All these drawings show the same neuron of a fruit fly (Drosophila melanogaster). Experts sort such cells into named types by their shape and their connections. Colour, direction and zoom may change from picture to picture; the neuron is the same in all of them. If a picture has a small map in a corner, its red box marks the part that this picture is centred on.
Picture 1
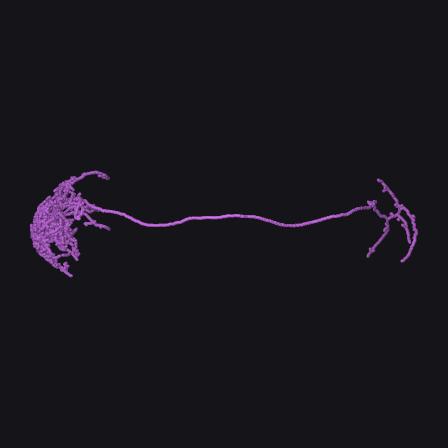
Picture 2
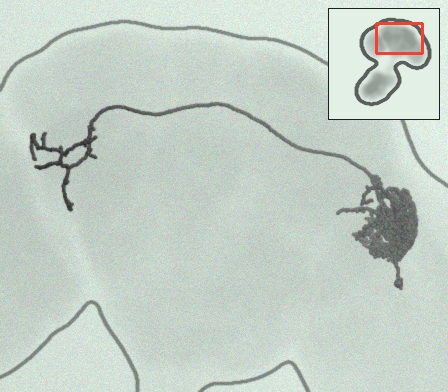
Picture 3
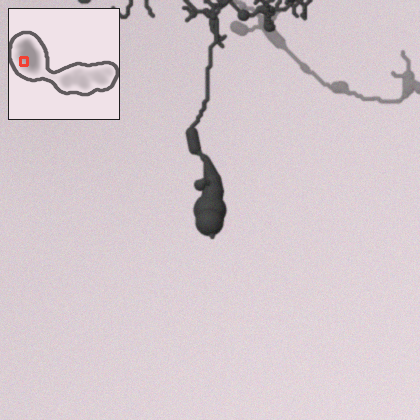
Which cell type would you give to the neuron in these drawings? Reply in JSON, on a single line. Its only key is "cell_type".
{"cell_type": "AVLP111"}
